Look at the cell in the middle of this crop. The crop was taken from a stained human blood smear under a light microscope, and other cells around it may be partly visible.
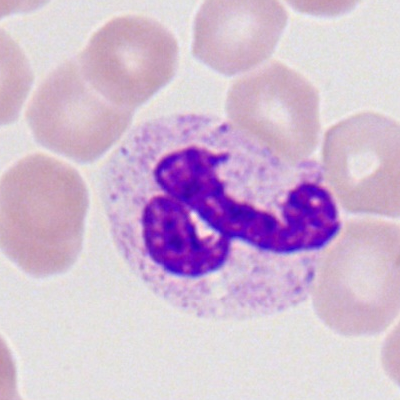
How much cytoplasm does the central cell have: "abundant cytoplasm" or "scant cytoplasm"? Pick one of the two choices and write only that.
Abundant cytoplasm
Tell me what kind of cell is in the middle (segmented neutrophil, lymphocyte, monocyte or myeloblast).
segmented neutrophil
